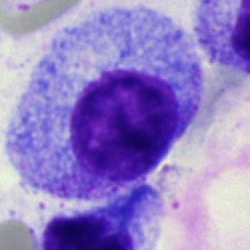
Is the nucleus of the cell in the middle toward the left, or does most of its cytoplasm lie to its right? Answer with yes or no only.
No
